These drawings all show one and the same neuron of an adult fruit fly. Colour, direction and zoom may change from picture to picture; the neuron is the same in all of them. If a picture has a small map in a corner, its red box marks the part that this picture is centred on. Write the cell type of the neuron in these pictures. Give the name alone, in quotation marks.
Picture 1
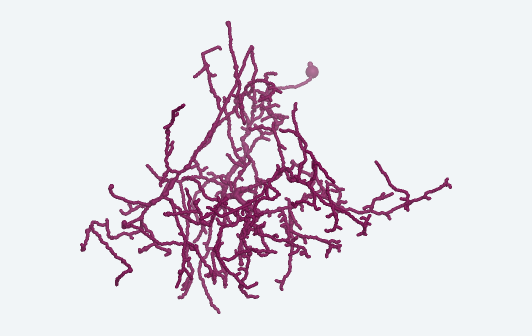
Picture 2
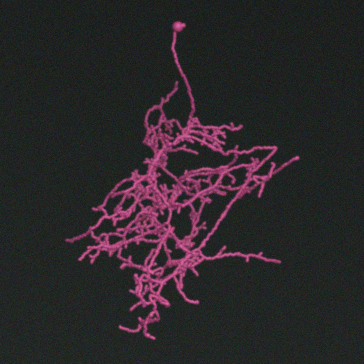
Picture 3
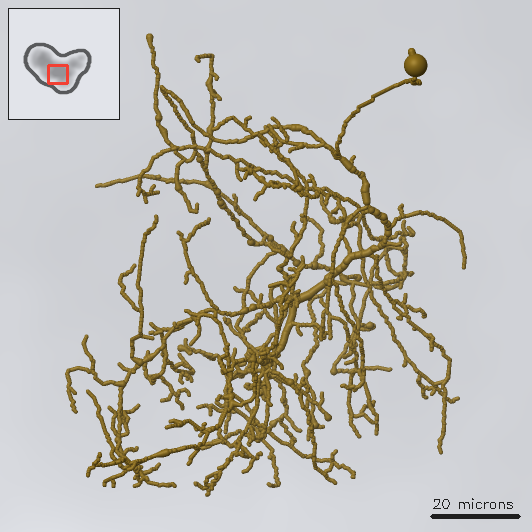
"CB1932"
